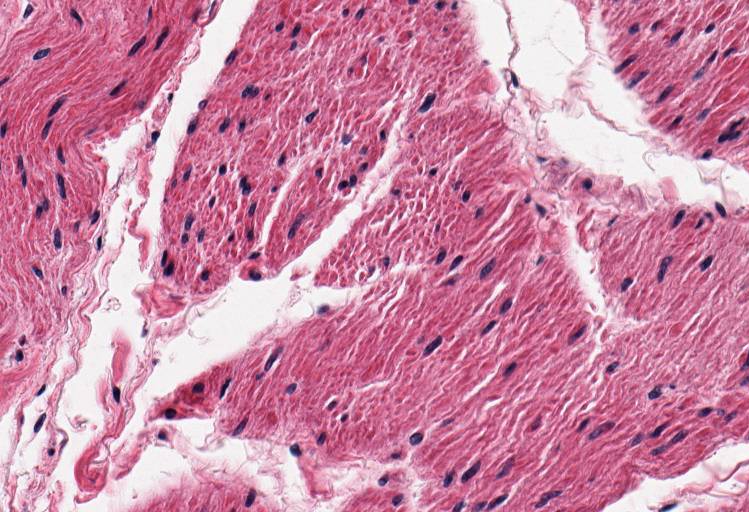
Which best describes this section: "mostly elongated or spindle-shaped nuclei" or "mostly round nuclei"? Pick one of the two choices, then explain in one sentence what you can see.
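Mostly elongated or spindle-shaped nuclei. The nuclei are dark blue-purple, elongated and spindle-shaped, and lie scattered singly among the cells.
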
